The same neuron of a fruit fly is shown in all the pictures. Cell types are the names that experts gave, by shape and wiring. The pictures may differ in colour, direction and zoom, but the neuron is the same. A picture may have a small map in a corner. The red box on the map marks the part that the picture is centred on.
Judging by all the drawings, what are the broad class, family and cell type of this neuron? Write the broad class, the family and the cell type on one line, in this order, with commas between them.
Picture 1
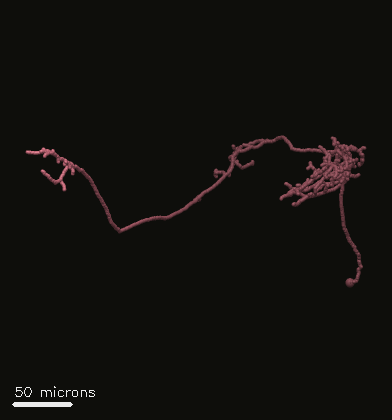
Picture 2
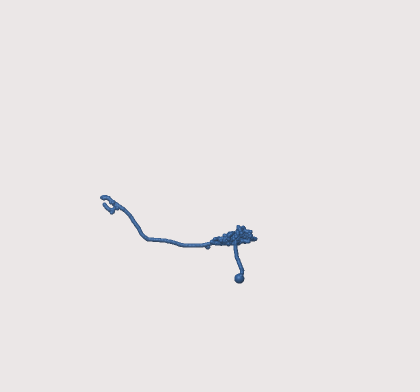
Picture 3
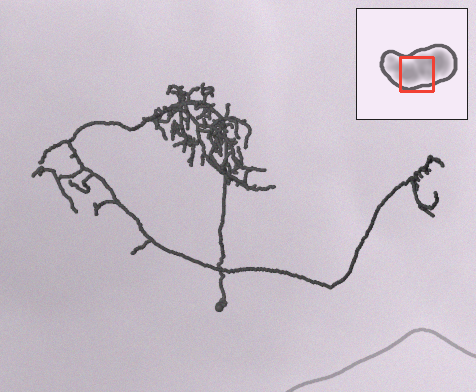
ascending neuron, hemilineage 06A, AN06A062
